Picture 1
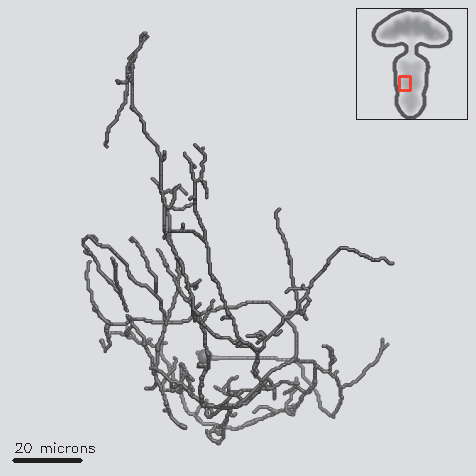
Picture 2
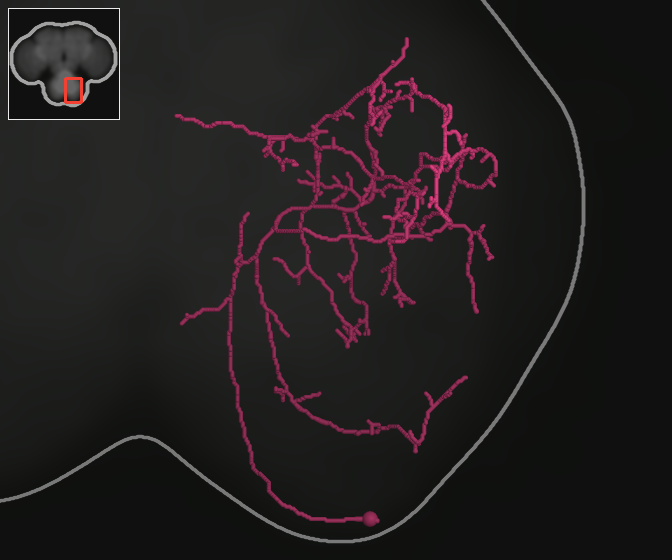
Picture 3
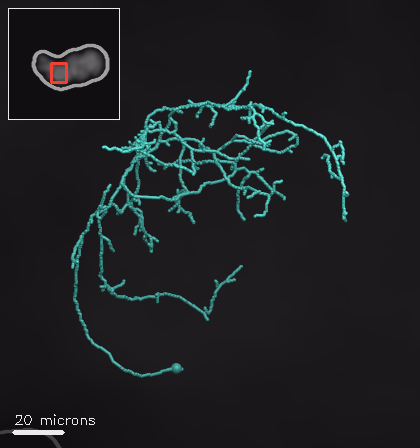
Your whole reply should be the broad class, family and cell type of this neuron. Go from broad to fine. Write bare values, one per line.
nerve-cord intrinsic neuron
hemilineage 04B
IN04B074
